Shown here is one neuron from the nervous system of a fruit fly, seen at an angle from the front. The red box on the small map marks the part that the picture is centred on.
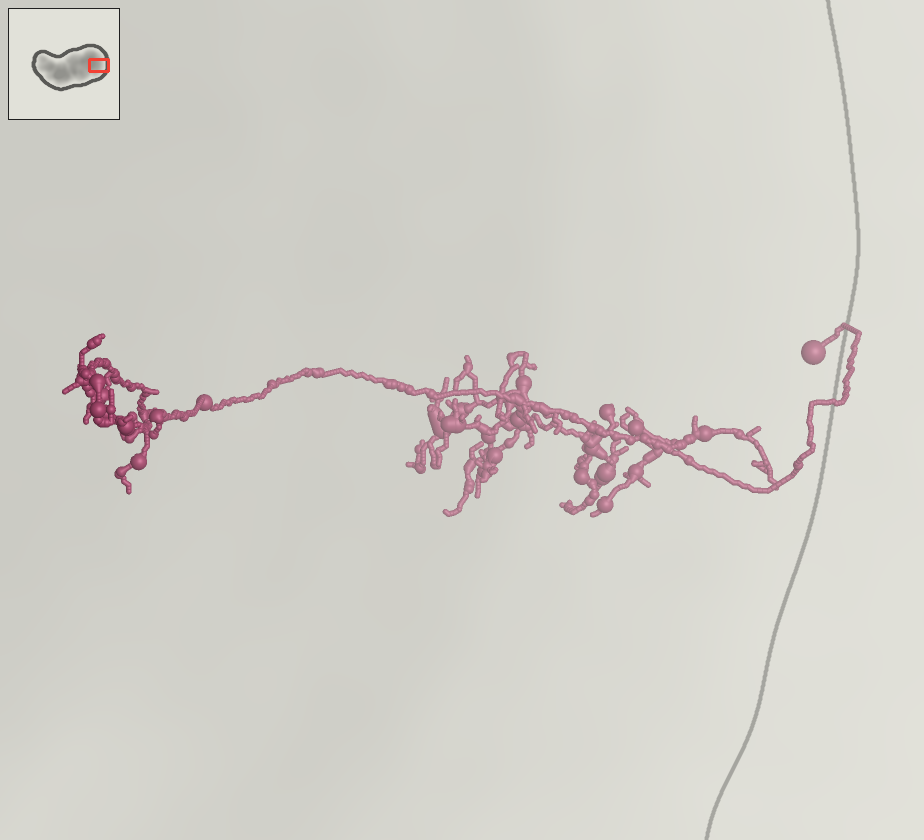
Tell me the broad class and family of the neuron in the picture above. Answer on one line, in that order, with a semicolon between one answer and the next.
optic-lobe intrinsic neuron; Tm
